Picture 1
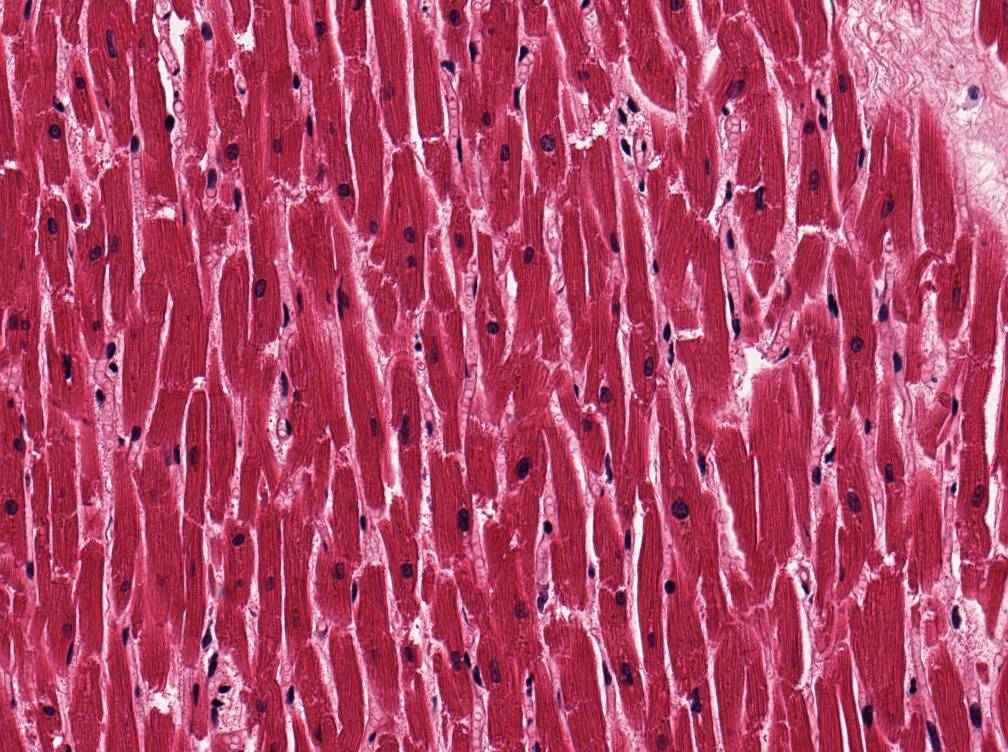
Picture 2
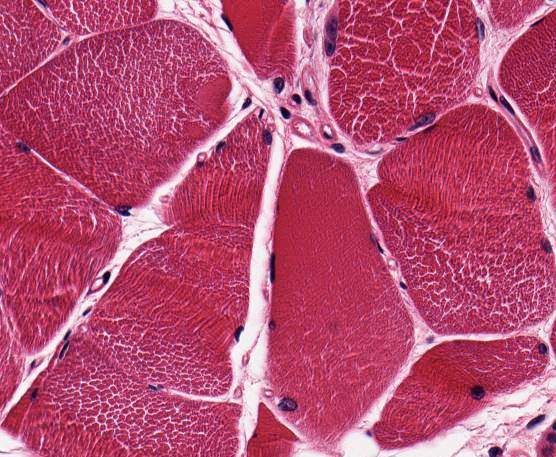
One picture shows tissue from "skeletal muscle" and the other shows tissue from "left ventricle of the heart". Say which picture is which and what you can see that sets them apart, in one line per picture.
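Picture 1: left ventricle of the heart. Each muscle cell has a single oval nucleus placed centrally within the fibre.
Picture 2: skeletal muscle. The muscle fibre nuclei lie at the periphery of the fibres, against their borders.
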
